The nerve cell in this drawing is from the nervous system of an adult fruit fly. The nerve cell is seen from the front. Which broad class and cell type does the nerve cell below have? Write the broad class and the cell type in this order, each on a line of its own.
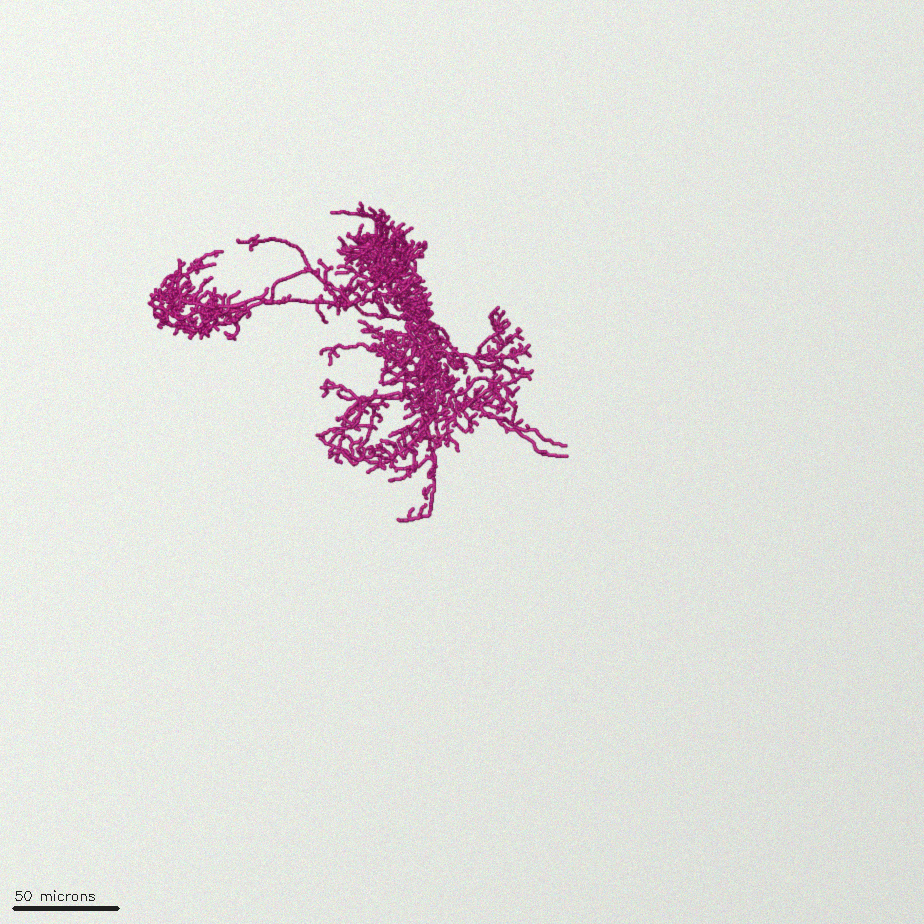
central-brain intrinsic neuron
IB018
